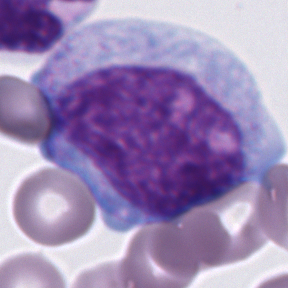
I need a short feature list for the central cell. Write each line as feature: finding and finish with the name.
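Chromatin: a fine, lacy network, I'd say, not coarse dark blocks
Nucleus: pale rounded areas in its right half, as far as I can tell
Cytoplasm: pale grey-blue, going deeper blue toward the cell edge
Granules: fine purple dust, only thinly scattered
Cell: promyelocyte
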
